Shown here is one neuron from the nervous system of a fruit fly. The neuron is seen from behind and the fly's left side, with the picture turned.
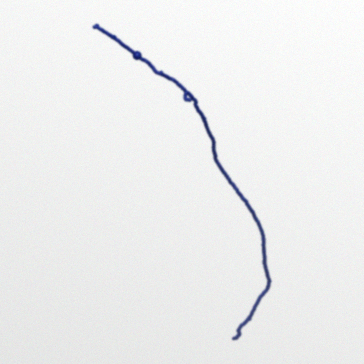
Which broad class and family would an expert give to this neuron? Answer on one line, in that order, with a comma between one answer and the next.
sensory neuron ascending to the brain, class mechanosensory proprioceptive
